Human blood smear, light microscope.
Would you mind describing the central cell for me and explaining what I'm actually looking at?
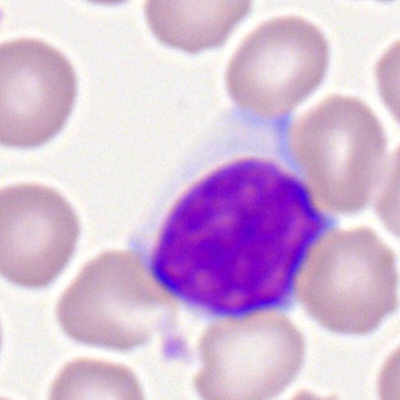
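Dark purple chromatin lies in coarse clumps, with paler patches between them. The nucleus sits toward the lower right of the cell. Its pale blue cytoplasm forms a wider zone on the upper left than on the lower right. This is a lymphocyte.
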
